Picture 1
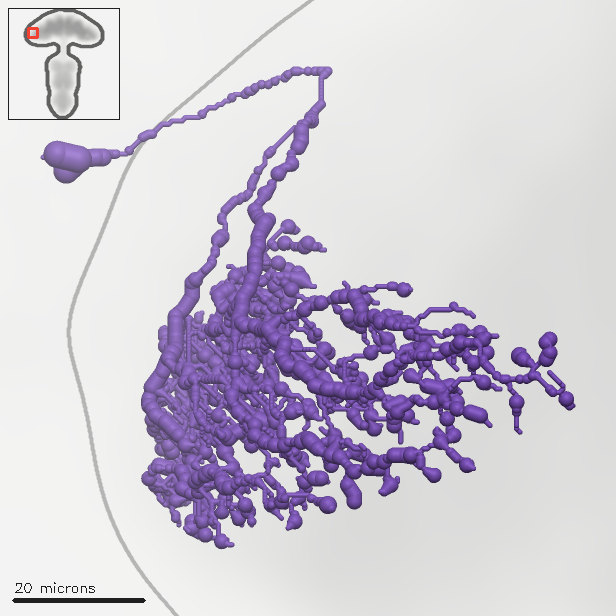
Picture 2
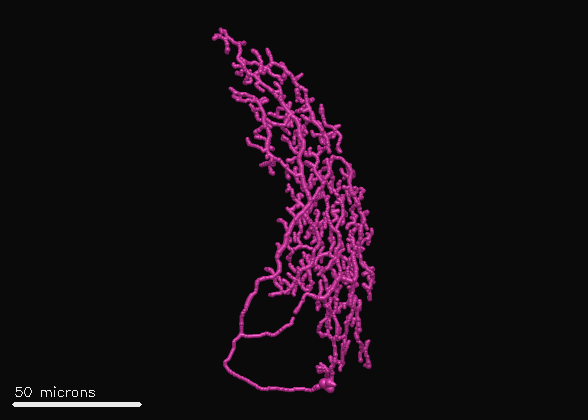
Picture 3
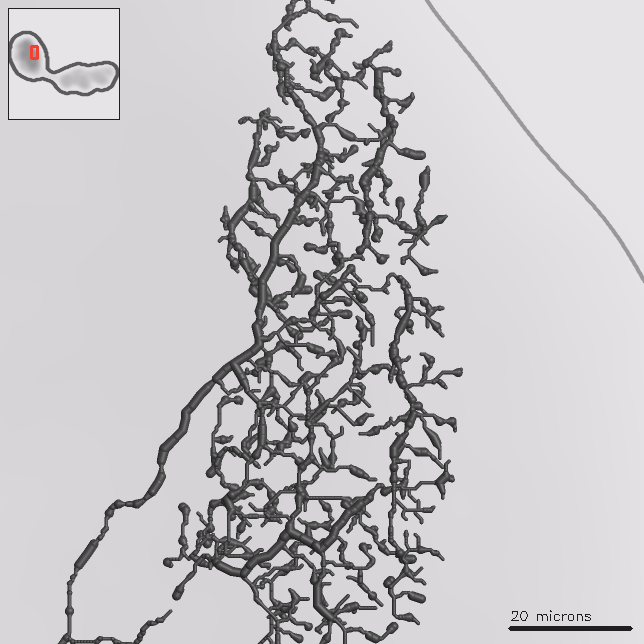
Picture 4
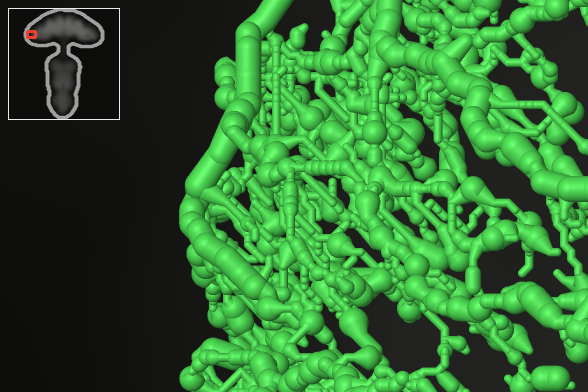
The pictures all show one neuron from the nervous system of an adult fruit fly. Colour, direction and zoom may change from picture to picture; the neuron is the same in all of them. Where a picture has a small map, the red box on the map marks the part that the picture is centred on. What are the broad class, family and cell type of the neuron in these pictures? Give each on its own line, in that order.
optic-lobe intrinsic neuron
Dm
Dm6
